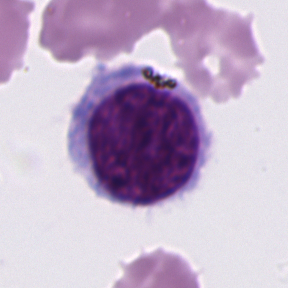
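Hairy cell: the roughly round cell at the centre has a frayed, irregular margin, from which short, fine hair-like projections stick out. Its round nucleus has no indentation or lobes, and no granules are visible in the cytoplasm.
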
